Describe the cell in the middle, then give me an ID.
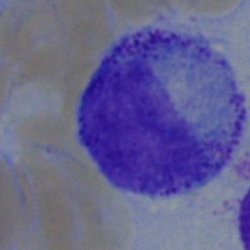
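The lower left part of the cell is filled by the nucleus, whose chromatin stains a dense dark purple. Its border with the cytoplasm runs as a nearly straight diagonal line. Toward the upper right, the cytoplasm is pale blue-grey. The cell is a myelocyte.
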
